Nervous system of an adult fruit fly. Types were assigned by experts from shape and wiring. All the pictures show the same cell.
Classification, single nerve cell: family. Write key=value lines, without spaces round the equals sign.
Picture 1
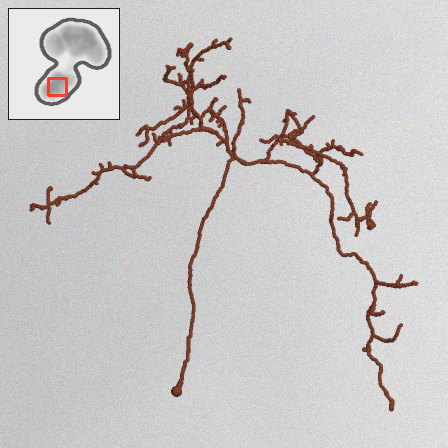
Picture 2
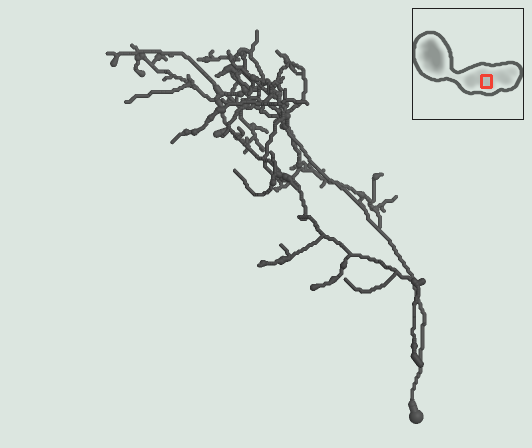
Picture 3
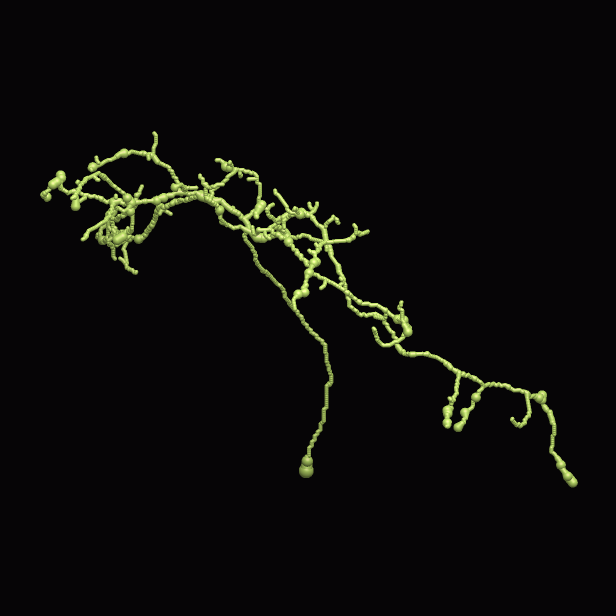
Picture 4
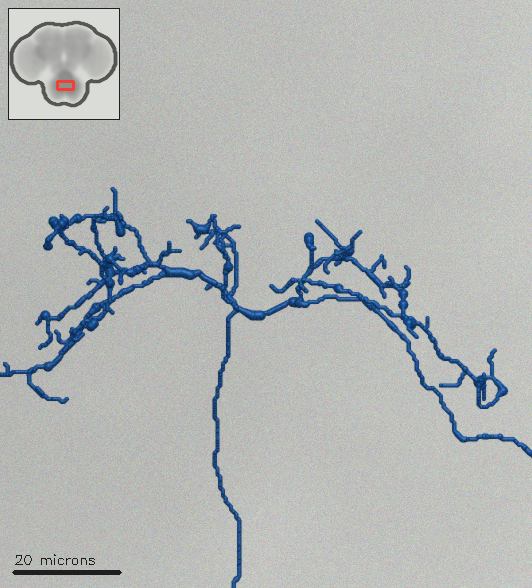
family=hemilineage 12B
